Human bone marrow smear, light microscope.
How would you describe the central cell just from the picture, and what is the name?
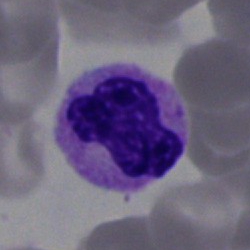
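Start with the outline, which is round and smooth. The nucleus stretches across the cell from upper left to lower right, and its chromatin is dark purple and coarsely clumped. Around it the cytoplasm is pale lilac-pink. This is a segmented neutrophil.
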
